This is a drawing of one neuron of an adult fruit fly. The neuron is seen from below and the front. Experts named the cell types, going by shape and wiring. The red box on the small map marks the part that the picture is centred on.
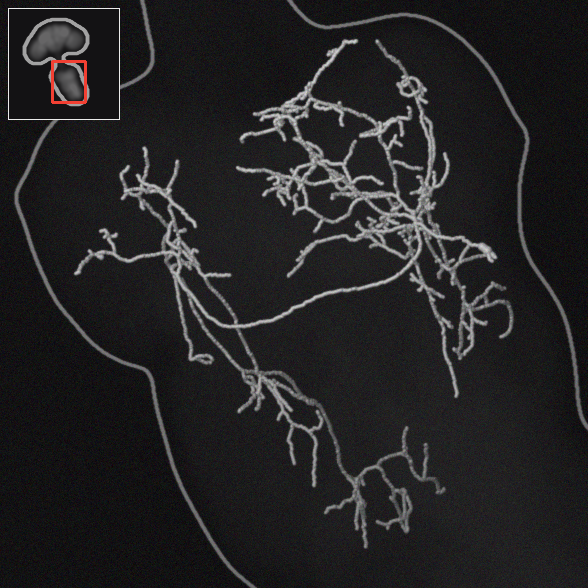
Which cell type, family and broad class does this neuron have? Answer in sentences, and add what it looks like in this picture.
It is of cell type IN19B109. The family is hemilineage 19B. This is a nerve-cord intrinsic neuron. It lies in the nerve cord. The cell body is on the right of the picture. Dozens of branch ends can be seen.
